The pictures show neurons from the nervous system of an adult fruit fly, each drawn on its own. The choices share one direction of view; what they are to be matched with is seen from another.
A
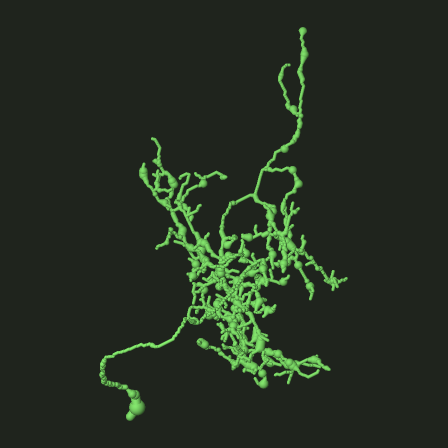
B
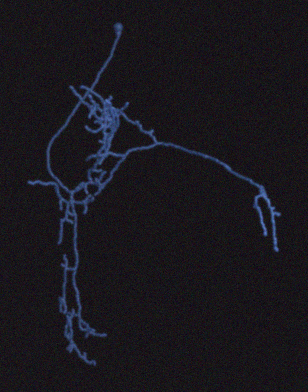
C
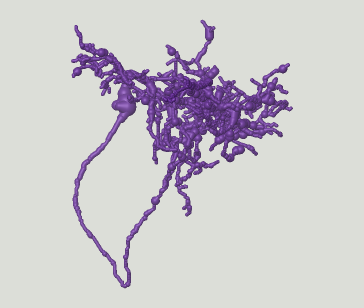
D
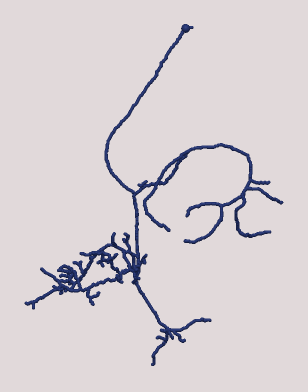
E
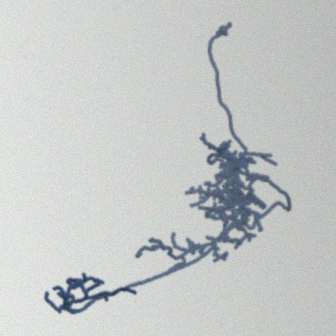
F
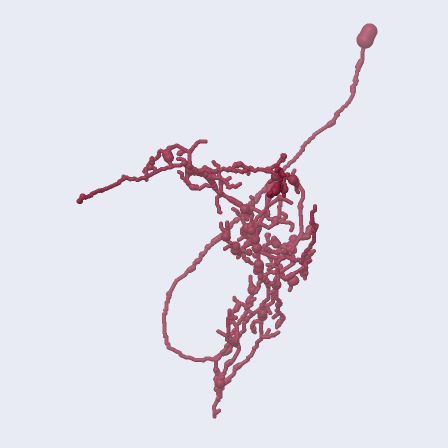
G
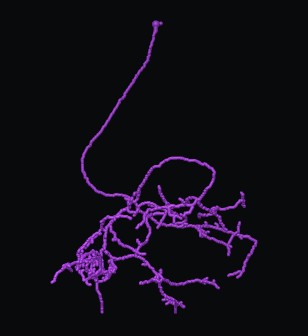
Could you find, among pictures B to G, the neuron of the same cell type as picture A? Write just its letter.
C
